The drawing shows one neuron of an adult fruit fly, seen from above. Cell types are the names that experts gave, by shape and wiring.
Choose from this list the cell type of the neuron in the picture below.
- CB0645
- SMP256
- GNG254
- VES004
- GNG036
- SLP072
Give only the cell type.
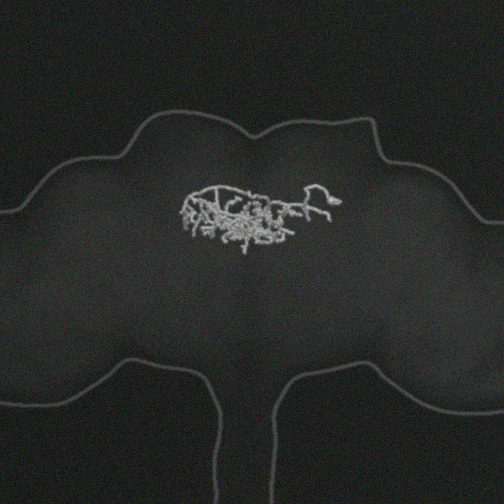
GNG254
